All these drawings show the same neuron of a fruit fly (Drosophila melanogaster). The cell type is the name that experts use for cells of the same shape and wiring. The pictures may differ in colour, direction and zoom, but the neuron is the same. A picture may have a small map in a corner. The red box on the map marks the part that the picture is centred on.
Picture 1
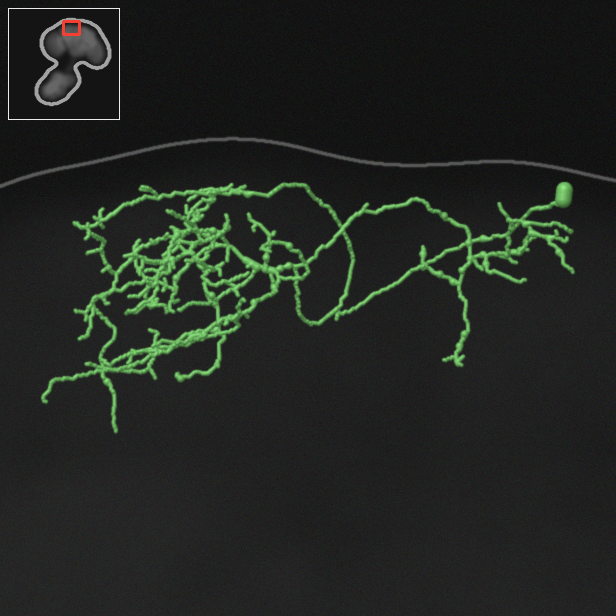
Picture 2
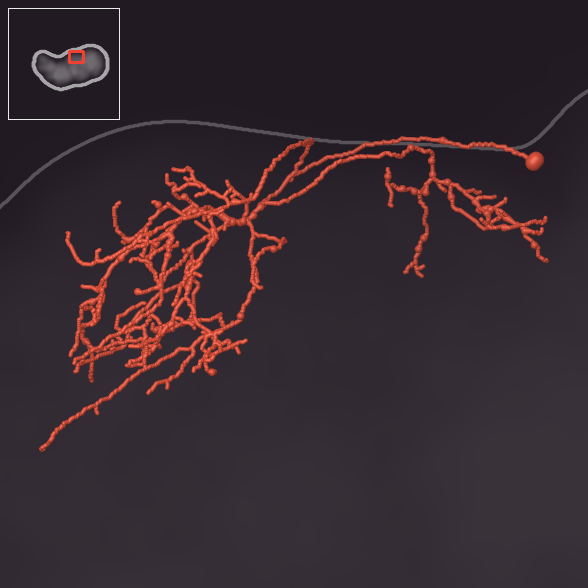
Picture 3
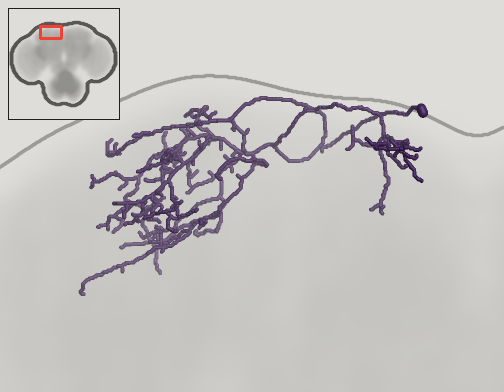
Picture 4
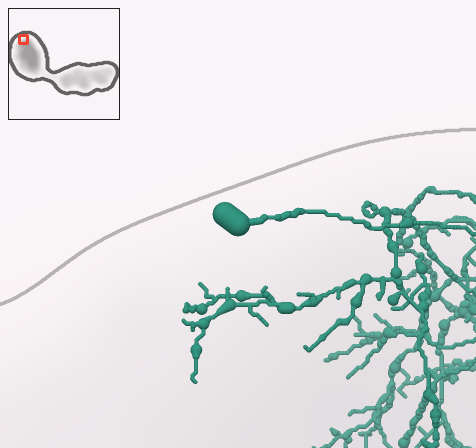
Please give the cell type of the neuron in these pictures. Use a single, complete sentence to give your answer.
This neuron is an instance of the cell type CB1628.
